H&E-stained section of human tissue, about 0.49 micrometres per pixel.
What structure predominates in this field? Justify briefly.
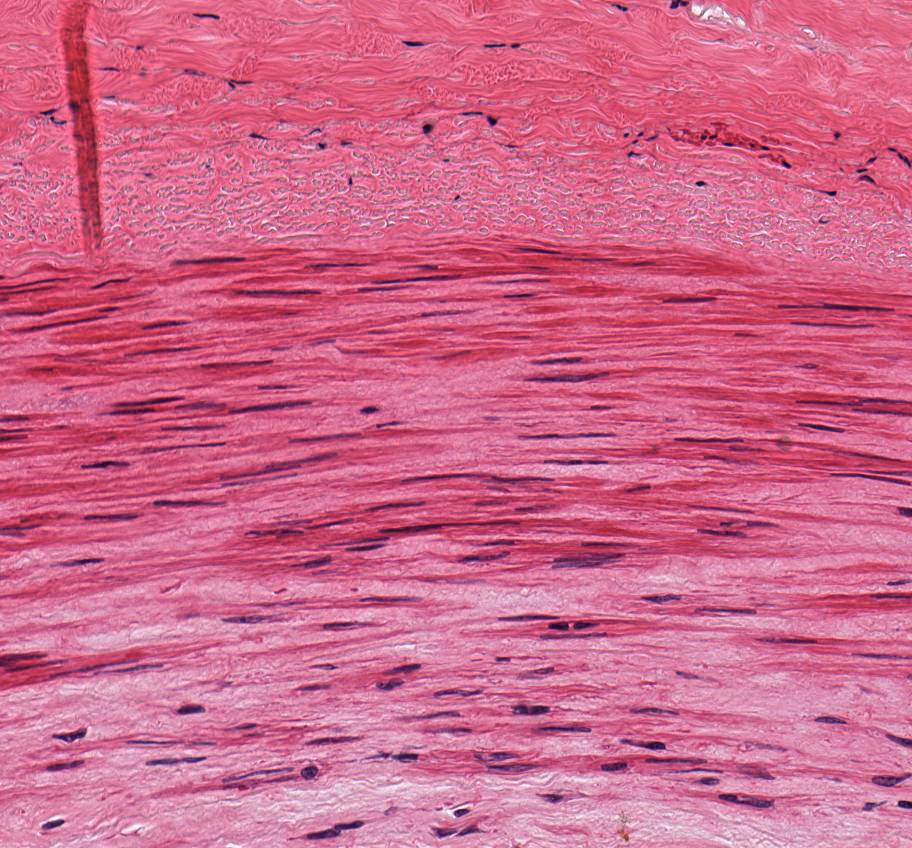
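Tunica media of an artery, occupying the broad lower layer. There the smooth muscle cells lie parallel, running horizontally across the field. Decisive: elongated, cigar-shaped nuclei with blunt ends, and deeply eosinophilic cytoplasm drawn into long fibres.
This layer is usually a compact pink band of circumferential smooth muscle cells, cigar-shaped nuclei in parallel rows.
Upper collagenous band: only a few small, dark, flattened nuclei.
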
